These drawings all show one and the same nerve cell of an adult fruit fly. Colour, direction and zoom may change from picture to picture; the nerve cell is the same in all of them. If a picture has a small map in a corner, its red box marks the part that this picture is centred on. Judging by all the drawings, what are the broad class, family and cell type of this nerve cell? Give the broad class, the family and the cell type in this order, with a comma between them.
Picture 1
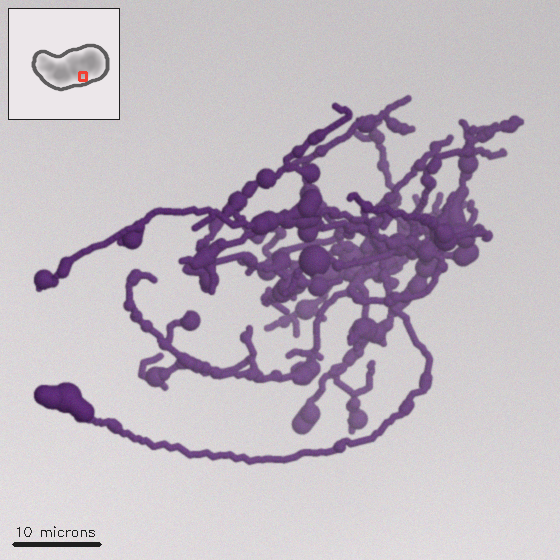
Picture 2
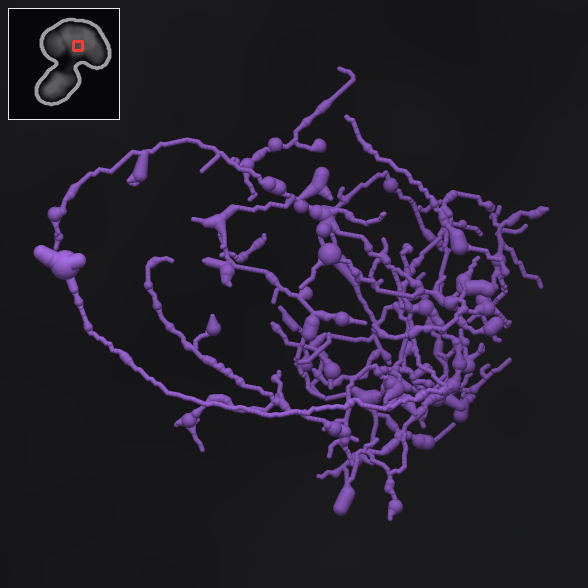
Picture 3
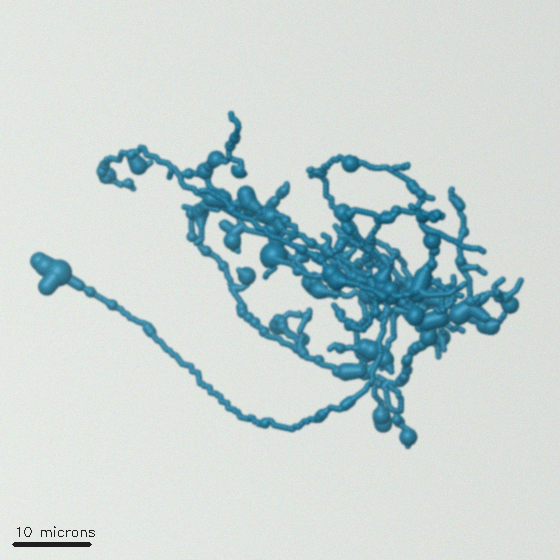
central-brain intrinsic neuron, hemilineage TRdm, GNG379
